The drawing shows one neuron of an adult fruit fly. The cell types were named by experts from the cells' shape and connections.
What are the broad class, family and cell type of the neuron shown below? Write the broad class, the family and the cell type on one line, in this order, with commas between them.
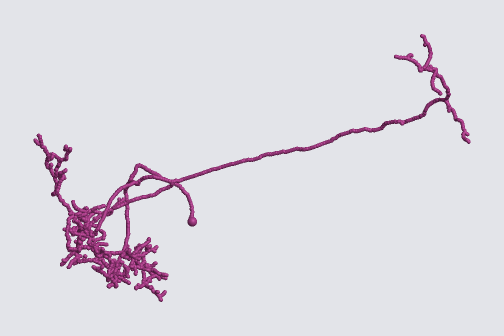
central-brain intrinsic neuron, hemilineage VLPl&p2_posterior, CB1139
